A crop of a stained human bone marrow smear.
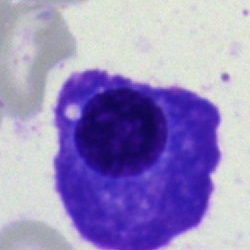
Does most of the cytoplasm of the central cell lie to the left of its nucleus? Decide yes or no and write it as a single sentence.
No, the nucleus of this cell lies toward the left instead.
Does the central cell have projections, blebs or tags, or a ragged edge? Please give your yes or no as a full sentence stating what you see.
Yes, the border of the cell is ragged or frayed, or shows projections, blebs or tags.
